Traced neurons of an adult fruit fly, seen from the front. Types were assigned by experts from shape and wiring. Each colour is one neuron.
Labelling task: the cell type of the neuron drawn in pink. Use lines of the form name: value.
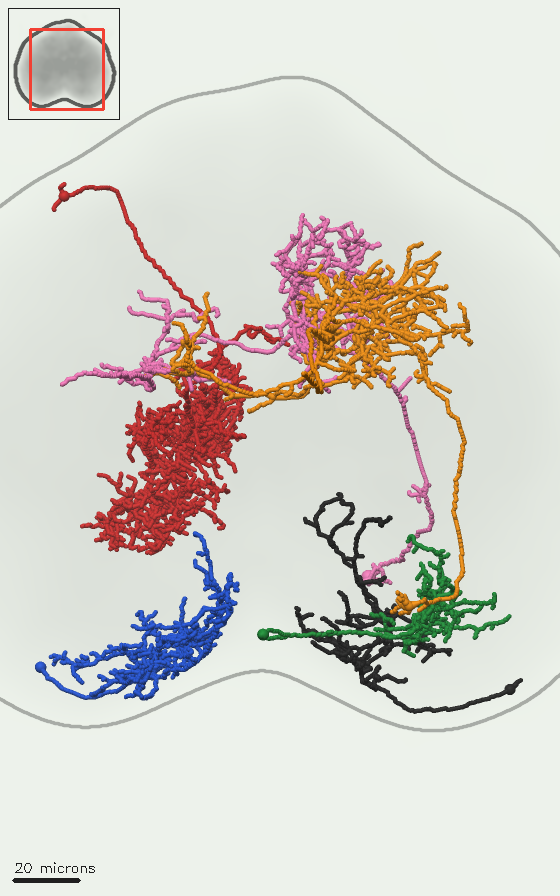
cell type: IN07B032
